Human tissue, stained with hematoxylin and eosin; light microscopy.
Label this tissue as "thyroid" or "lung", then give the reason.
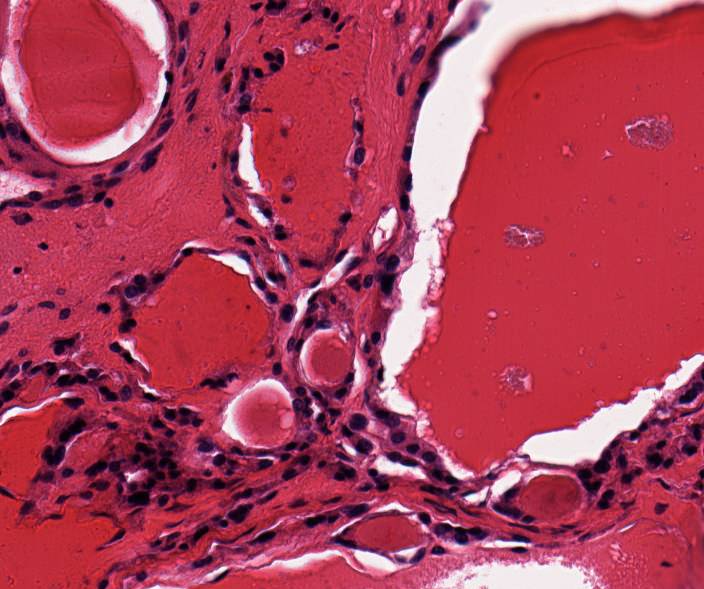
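This is thyroid. The follicles are filled with homogeneous, deep pink-red colloid.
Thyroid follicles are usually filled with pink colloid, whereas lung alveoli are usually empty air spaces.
The field consists of closed follicles of very unequal size, the largest filling most of the right half. A single layer of flattened epithelial cells with elongated nuclei lines them.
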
